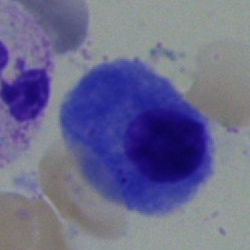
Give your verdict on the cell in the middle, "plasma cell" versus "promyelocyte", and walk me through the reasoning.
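Plasma cell, not promyelocyte. Deciding point: chromatin dark purple and dense.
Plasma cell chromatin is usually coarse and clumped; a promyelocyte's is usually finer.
Also seen: nucleus off-centre toward the right; cytoplasm abundant, taking up more of the cell than the nucleus, and intense deep blue.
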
